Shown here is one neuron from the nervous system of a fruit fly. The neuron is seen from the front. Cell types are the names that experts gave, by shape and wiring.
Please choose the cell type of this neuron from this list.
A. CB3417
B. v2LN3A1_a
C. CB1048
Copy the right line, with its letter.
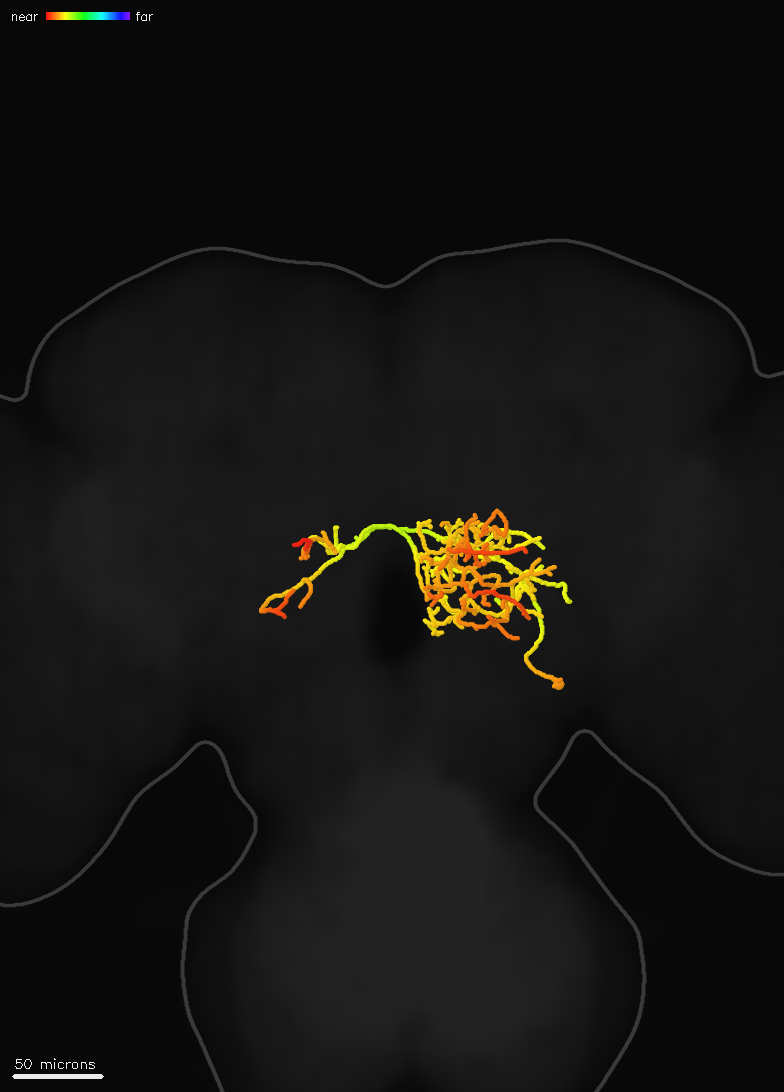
B. v2LN3A1_a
